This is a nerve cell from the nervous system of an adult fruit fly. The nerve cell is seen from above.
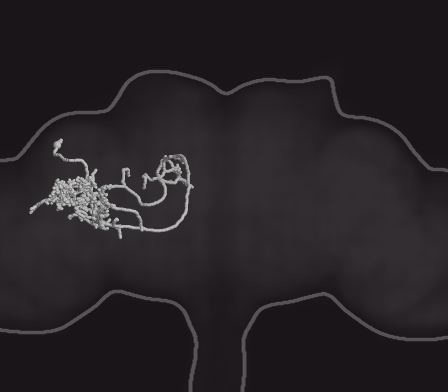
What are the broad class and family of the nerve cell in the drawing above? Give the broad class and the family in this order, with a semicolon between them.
central-brain intrinsic neuron; hemilineage VLPd1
